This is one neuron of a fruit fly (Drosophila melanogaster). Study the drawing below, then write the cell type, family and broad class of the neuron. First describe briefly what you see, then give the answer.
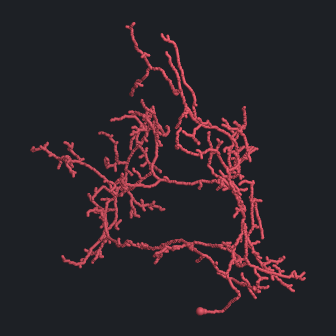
The cell body is at the bottom of the picture. Dozens of branch ends can be seen. It is of cell type AVLP037. The family is hemilineage VLPd1. This is a central-brain intrinsic neuron.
